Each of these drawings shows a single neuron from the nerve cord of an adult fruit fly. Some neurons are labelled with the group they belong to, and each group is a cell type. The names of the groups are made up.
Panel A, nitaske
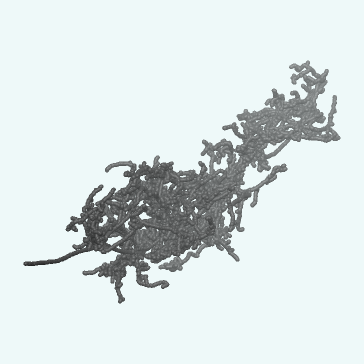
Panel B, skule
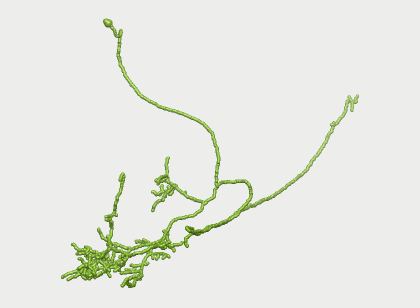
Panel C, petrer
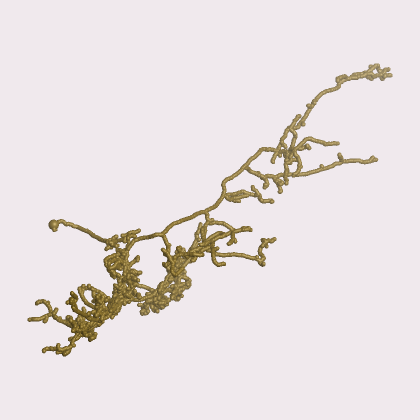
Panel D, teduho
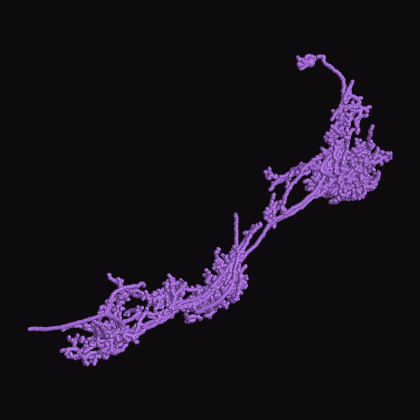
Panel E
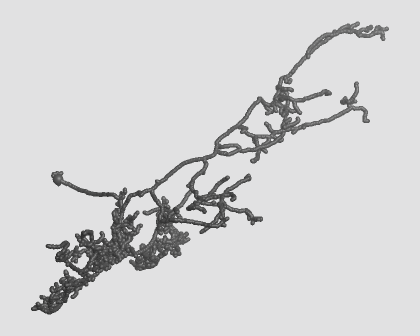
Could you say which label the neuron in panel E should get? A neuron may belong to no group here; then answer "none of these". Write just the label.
petrer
